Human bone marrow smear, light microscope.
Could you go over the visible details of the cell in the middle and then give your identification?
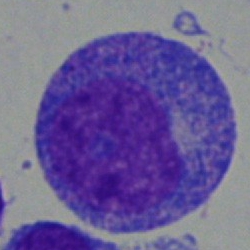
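Notice how the nucleus sits off-centre, toward the left side of the cell. Its chromatin is mottled with darker purple patches. The cytoplasm is deep blue, and beside the right edge of the nucleus it shows a pale clear zone. Here, then, is a promyelocyte.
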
